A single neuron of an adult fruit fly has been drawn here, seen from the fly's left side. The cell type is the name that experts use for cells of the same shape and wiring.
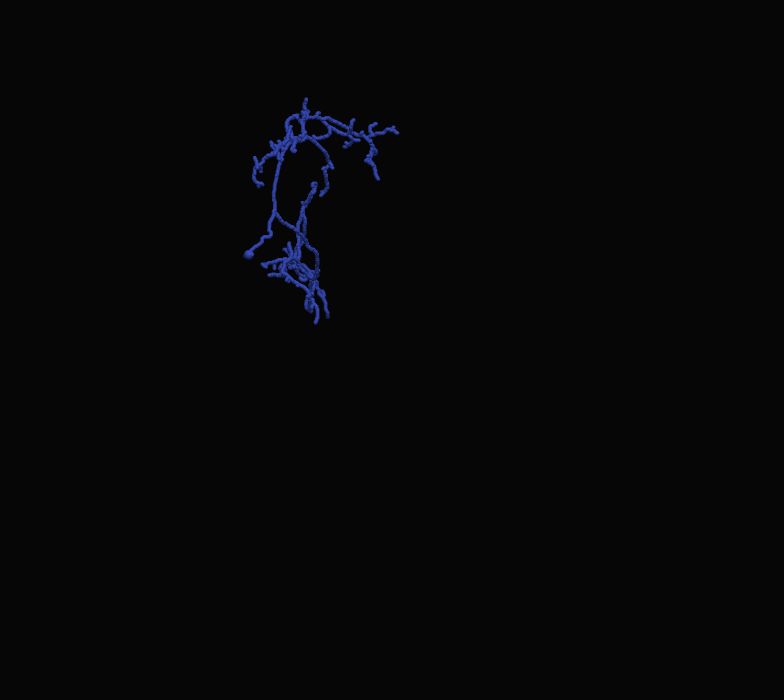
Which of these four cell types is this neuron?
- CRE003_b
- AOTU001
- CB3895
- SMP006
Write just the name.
CB3895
